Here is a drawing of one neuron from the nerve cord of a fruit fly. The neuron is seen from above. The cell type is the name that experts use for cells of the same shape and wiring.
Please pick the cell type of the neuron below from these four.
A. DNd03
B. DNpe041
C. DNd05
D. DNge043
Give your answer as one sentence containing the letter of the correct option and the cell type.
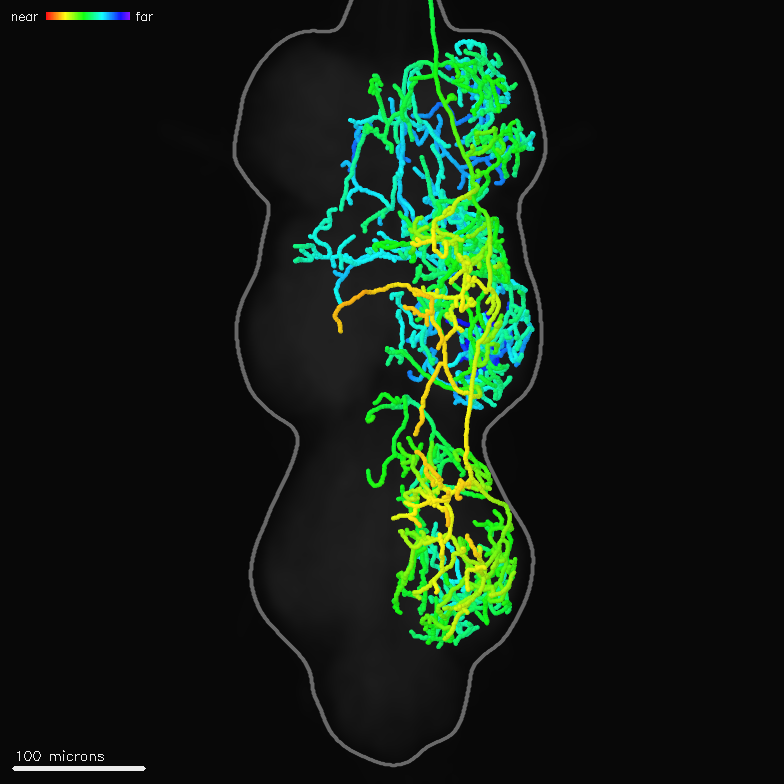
As option A gives it, the neuron's cell type is DNd03.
